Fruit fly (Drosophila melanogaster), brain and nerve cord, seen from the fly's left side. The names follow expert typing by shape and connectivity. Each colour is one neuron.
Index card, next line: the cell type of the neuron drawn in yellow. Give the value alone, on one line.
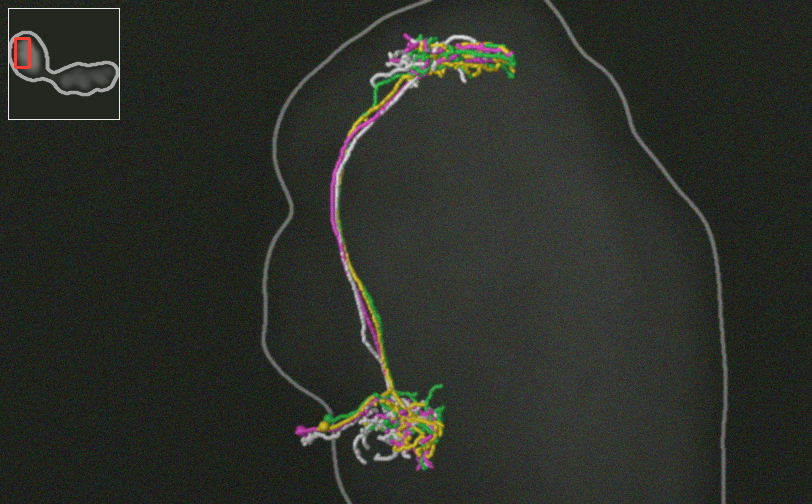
PRW028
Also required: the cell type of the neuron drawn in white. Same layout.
PRW010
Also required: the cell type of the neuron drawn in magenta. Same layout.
PRW029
